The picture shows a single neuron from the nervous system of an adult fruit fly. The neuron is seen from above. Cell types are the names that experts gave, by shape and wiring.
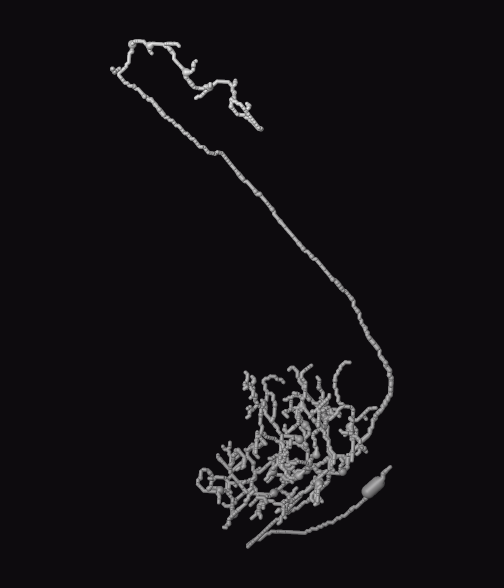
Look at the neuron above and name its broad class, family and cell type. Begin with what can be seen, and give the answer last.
The cell body can be seen at the lower right of the picture. The picture shows dozens of branch ends. It is an optic-lobe intrinsic neuron. The family is Tm. Its cell type is Tm26.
